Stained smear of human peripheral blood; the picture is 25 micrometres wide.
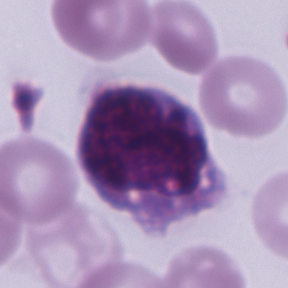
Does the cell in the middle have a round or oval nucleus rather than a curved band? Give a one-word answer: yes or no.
Yes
